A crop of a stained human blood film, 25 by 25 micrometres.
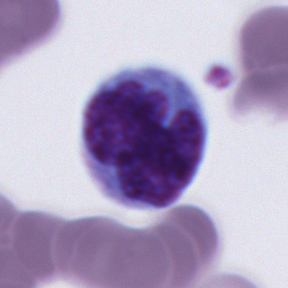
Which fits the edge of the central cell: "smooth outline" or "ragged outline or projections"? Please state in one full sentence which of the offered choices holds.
The edge of the cell is smooth and even.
